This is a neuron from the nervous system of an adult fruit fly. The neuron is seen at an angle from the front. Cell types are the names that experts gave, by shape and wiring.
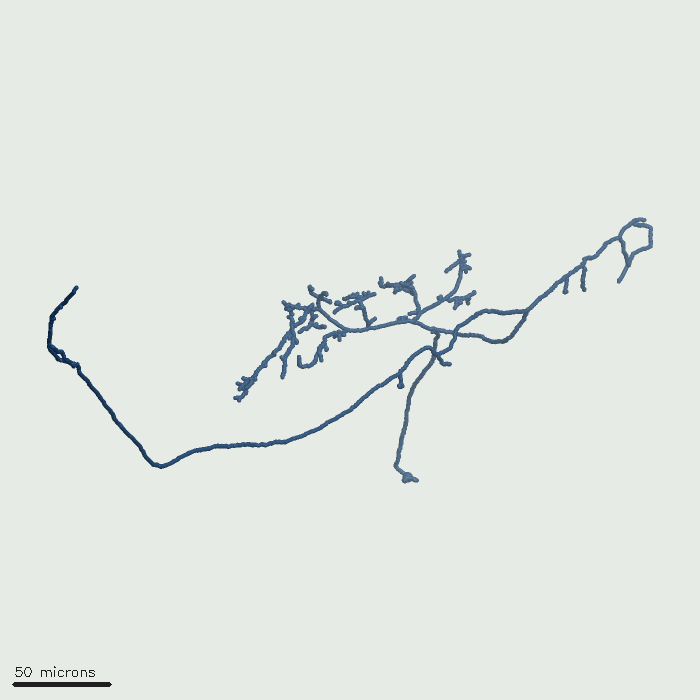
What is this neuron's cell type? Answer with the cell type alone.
IN07B063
